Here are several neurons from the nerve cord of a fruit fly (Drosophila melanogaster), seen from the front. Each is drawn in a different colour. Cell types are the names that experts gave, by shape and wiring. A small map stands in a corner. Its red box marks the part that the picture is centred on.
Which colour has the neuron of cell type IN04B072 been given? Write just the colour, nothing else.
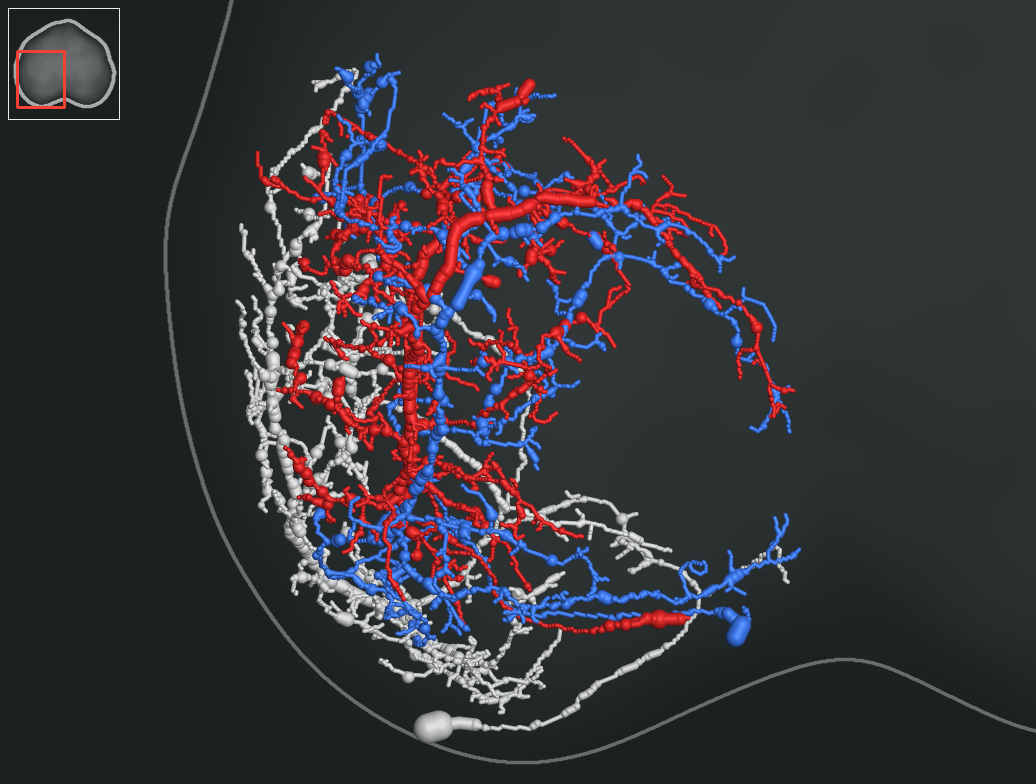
blue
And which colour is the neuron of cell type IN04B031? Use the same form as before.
red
